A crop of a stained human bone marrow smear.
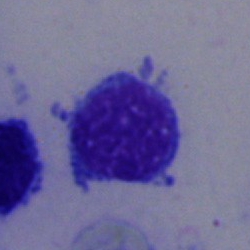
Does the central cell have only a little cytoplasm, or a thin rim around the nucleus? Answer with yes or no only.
Yes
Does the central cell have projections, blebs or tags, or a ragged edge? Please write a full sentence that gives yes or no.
Yes, it is a rough outline that this cell has.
